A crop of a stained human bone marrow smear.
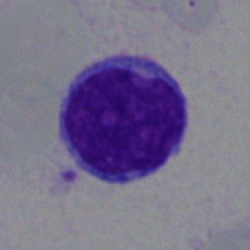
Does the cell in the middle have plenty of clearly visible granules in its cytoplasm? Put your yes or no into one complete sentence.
No, no granules can be seen in the cytoplasm of this cell.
